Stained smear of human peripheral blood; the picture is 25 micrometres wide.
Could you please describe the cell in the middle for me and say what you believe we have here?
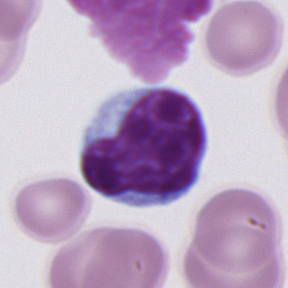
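The nucleus shows a shallow notch on its upper-left side. Its chromatin is dark purple and coarsely clumped. The cytoplasm is pale greyish-blue, with its widest band at the upper left of the cell. The cell measures about 11 micrometres across, and the nucleus about 11 by 9 micrometres, filling about 80% of the cell's area. This is a typical lymphocyte.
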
